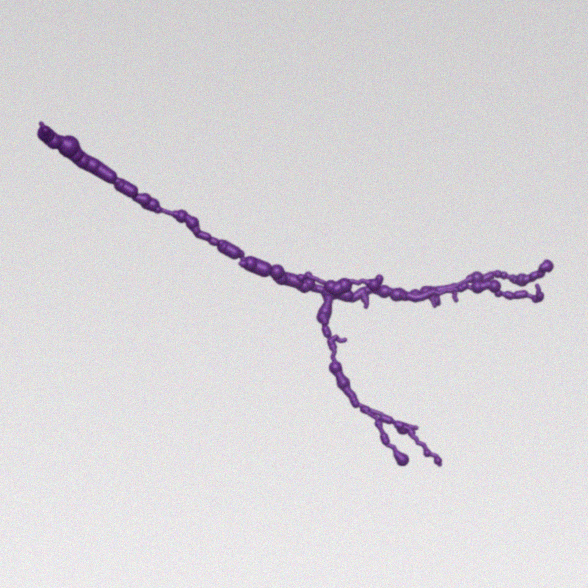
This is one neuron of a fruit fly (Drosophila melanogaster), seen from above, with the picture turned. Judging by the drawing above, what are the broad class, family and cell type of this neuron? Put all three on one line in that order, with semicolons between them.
sensory neuron entering the brain; class mechanosensory; JO-A3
